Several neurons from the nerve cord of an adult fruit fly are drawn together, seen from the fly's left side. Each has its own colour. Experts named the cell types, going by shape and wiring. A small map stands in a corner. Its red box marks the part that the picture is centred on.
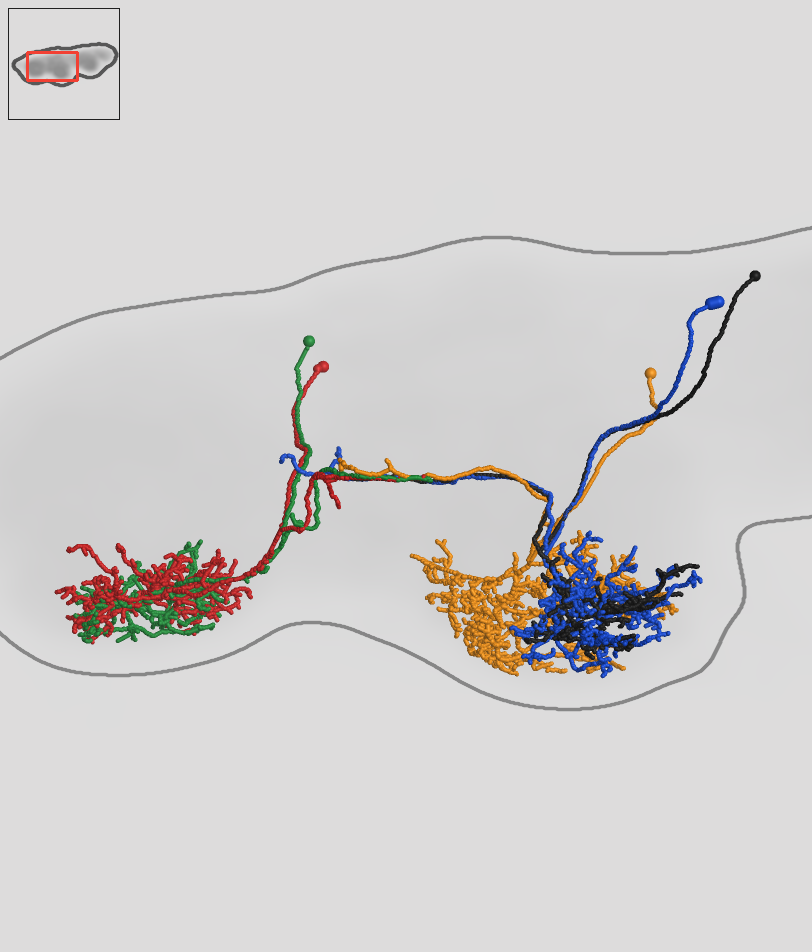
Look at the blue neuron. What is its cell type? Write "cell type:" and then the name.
cell type: IN23B063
